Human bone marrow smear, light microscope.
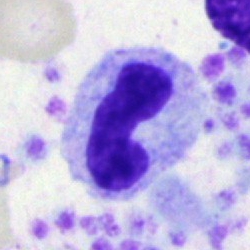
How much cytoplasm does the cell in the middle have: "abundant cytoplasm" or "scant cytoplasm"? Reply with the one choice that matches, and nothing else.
Abundant cytoplasm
